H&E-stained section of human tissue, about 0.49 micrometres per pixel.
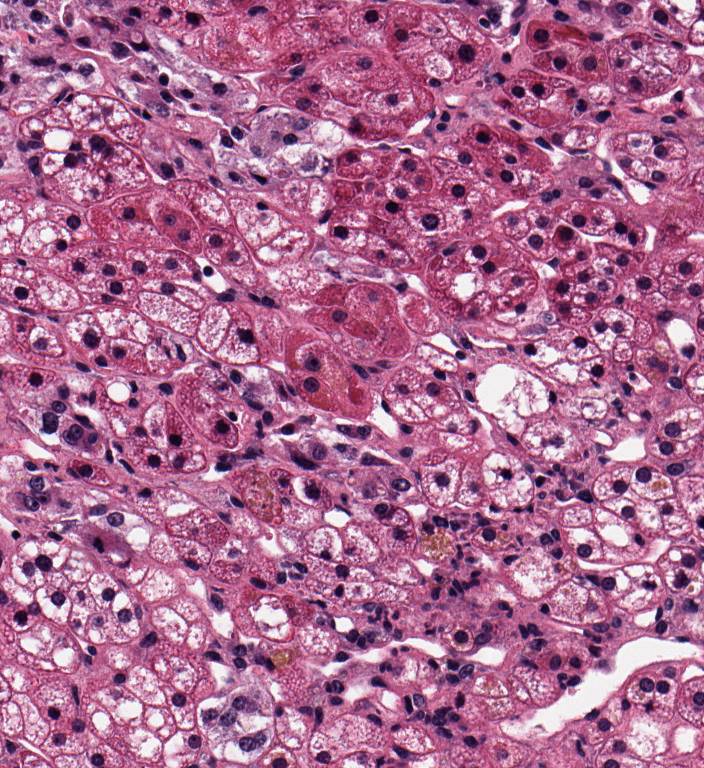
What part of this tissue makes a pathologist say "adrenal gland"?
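This tissue is adrenal gland. Large polygonal cells fill the field in closely packed cords and clusters, with no glands or lumens formed between them. Many of these cells have pale, finely vacuolated, foamy cytoplasm, most widely on the left and in the lower half of the field.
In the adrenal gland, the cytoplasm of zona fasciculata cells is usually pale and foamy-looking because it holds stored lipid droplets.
The foamy cells here agree with that appearance. A group of large cells in the upper right and centre instead has dense, deep red-pink cytoplasm, so these cells do not share the pale, foamy look. The nuclei are round and centrally placed with visible nucleoli, and several cells contain two nuclei.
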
